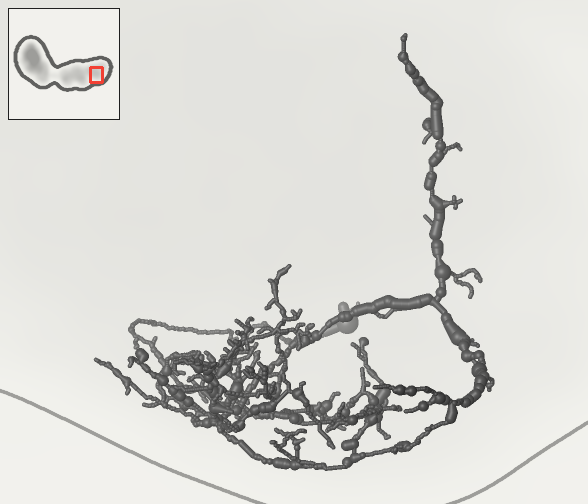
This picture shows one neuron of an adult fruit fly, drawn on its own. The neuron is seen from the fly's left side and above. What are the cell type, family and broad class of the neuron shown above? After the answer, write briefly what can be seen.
The cell type is IN14A018. Its family is hemilineage 14A. This is a nerve-cord intrinsic neuron. The picture shows dozens of branch ends. In this view it is about as wide as it is tall.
